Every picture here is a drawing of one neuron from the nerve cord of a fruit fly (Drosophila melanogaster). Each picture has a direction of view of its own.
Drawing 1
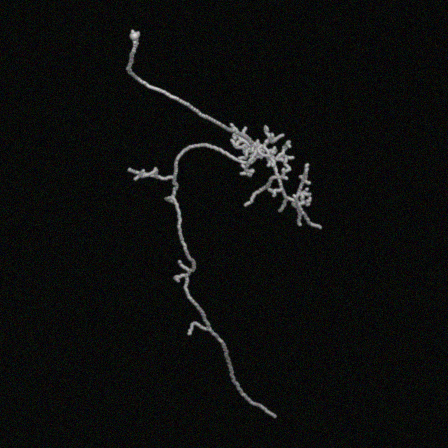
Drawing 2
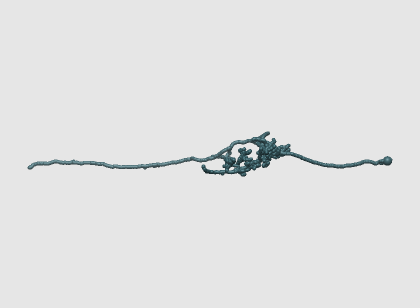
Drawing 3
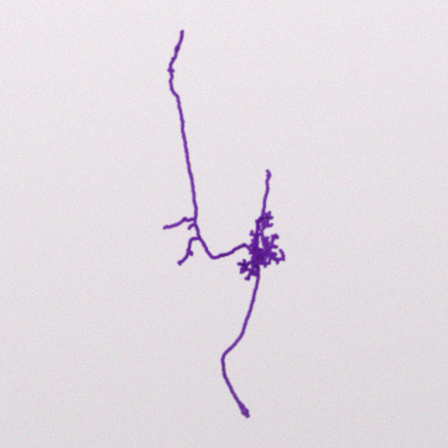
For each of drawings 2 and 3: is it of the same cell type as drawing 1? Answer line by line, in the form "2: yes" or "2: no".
2: yes
3: yes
